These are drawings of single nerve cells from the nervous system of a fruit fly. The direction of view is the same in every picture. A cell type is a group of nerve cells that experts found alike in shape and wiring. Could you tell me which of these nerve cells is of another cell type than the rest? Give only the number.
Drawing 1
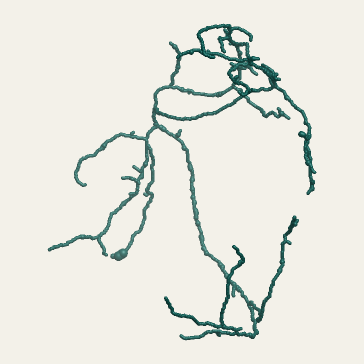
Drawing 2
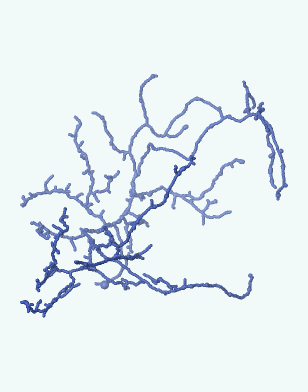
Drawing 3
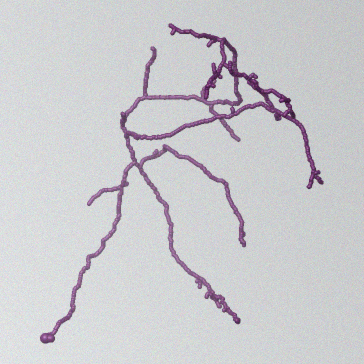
2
